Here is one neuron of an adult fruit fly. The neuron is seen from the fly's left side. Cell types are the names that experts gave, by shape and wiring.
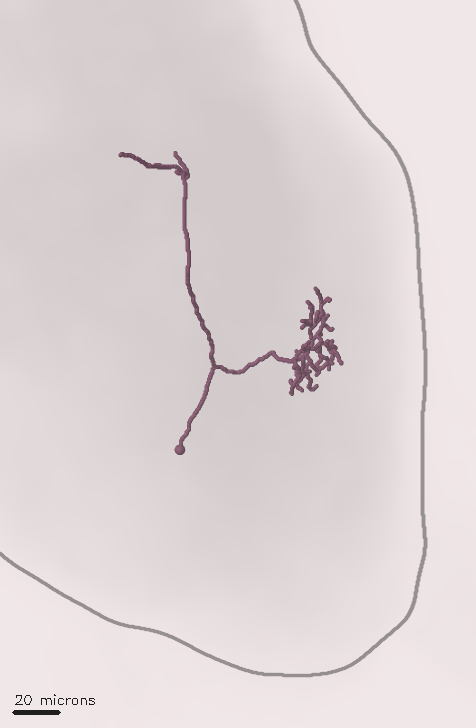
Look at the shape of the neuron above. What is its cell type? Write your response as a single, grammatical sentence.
On the level of cell type, this neuron is LC25.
